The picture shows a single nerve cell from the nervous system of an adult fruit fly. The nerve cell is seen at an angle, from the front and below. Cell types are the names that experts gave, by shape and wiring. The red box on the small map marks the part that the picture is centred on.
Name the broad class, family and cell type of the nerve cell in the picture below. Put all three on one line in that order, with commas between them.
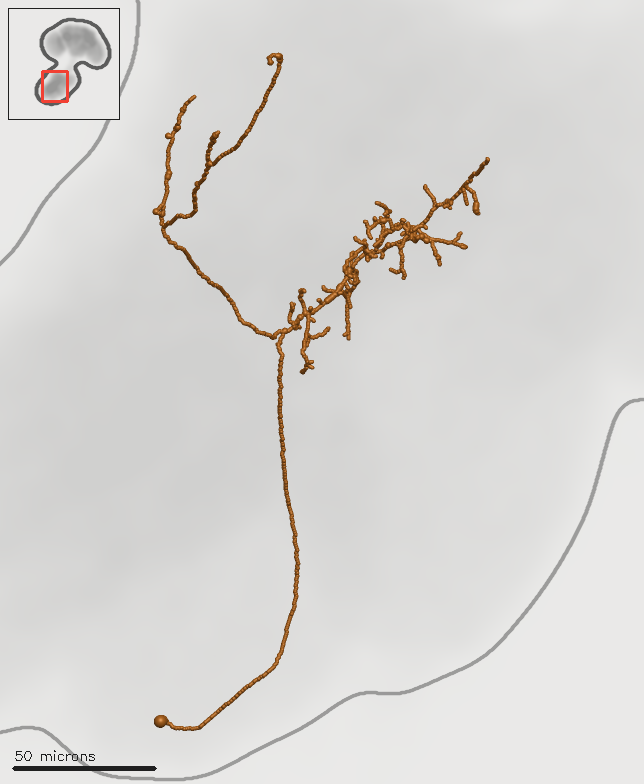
nerve-cord intrinsic neuron, hemilineage 07B, IN07B099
